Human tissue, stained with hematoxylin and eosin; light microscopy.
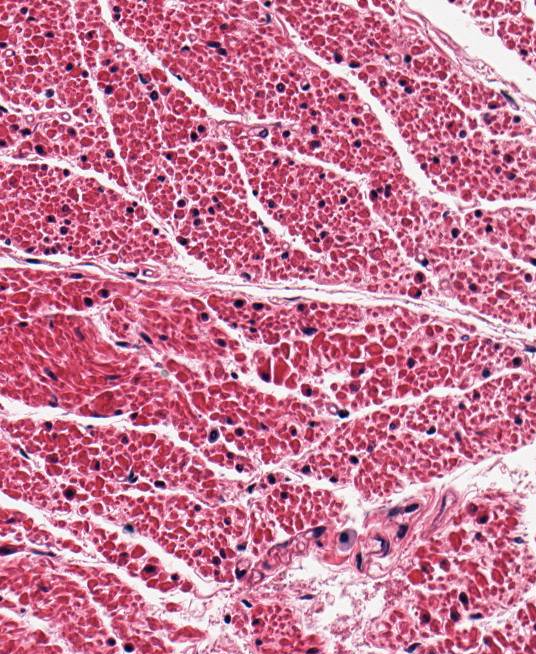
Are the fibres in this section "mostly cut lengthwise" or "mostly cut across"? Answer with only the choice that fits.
Mostly cut across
